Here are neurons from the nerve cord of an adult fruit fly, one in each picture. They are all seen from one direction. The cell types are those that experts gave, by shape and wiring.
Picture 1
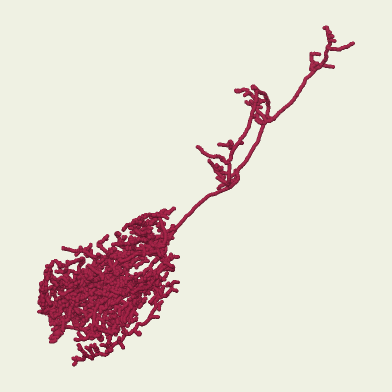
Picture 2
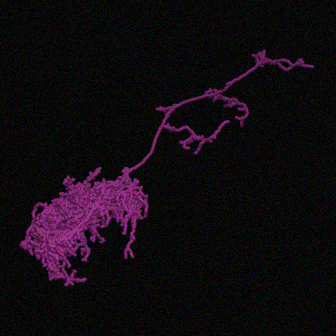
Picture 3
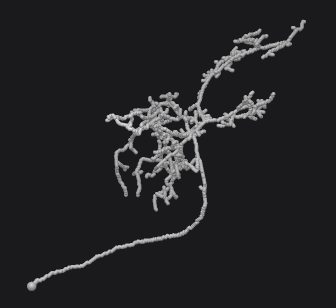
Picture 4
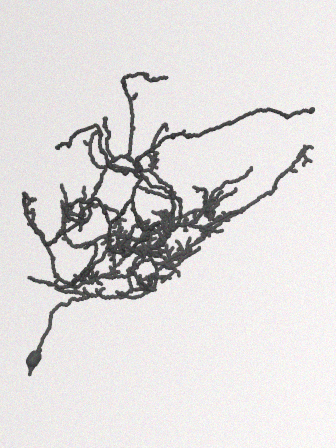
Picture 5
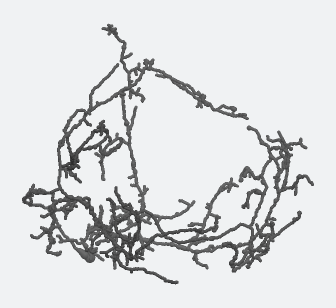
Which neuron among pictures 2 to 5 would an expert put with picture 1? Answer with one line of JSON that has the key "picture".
{"picture": 2}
